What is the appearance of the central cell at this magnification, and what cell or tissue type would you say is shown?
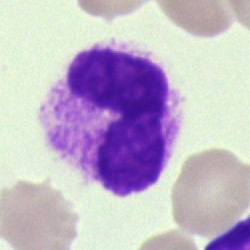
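A kidney-shaped nucleus carries a notch facing left. Most of the cytoplasm sits on the left side of the nucleus; it is pale pinkish-lilac, with fine pink-purple granules scattered through it. Answer: band neutrophil.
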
